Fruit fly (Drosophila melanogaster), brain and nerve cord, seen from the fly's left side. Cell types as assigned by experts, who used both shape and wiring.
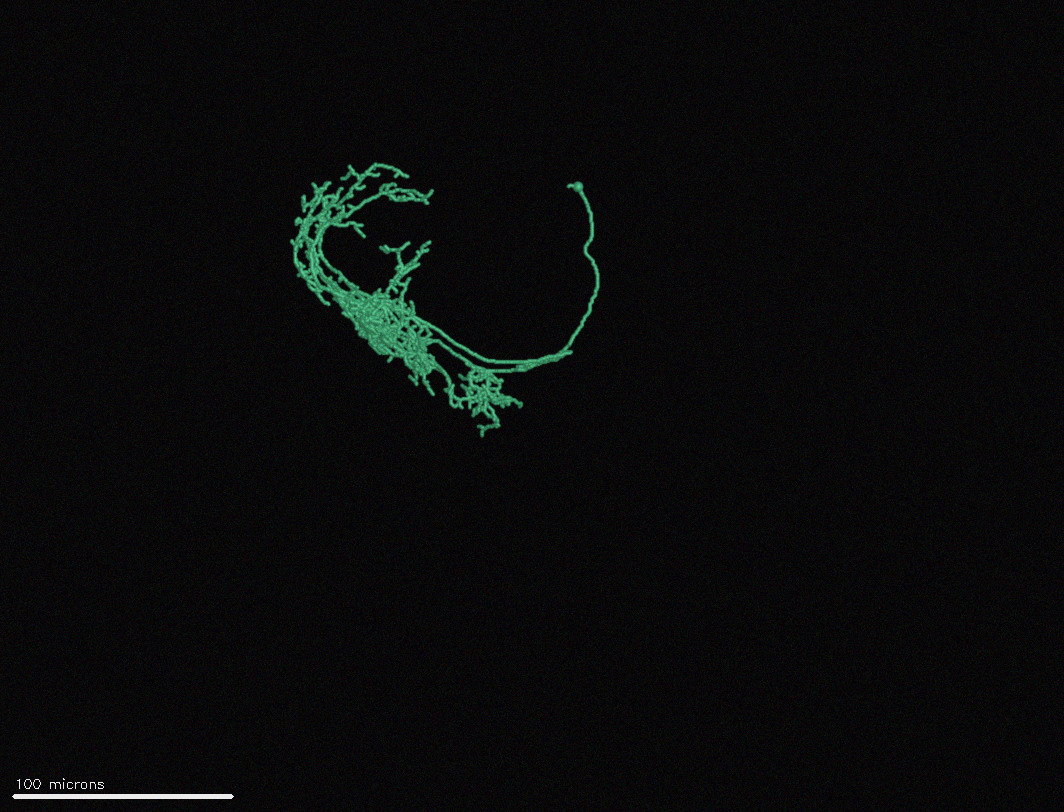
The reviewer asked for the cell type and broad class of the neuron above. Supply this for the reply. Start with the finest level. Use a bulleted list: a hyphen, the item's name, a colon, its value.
- cell type: LAL129
- broad class: central-brain intrinsic neuron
